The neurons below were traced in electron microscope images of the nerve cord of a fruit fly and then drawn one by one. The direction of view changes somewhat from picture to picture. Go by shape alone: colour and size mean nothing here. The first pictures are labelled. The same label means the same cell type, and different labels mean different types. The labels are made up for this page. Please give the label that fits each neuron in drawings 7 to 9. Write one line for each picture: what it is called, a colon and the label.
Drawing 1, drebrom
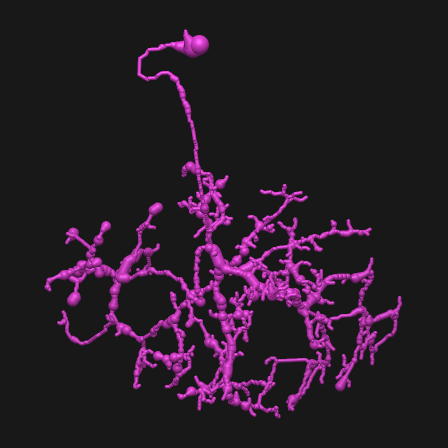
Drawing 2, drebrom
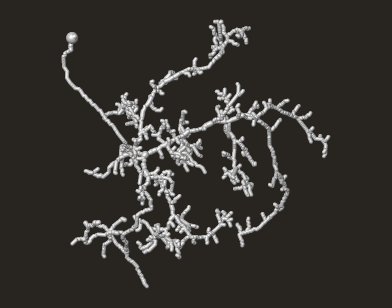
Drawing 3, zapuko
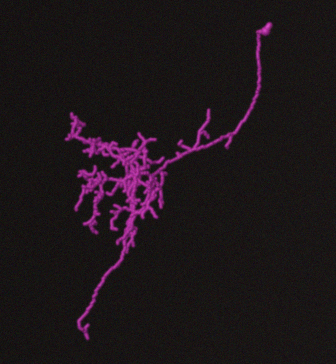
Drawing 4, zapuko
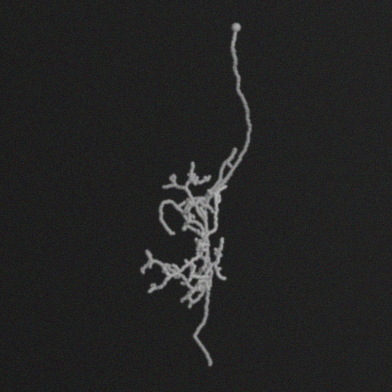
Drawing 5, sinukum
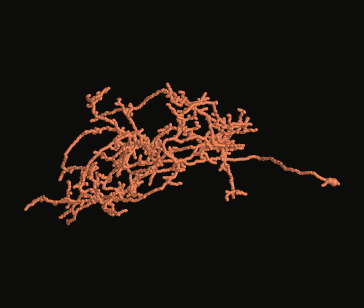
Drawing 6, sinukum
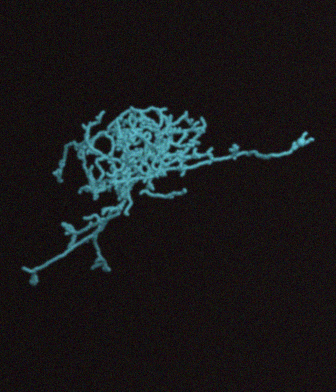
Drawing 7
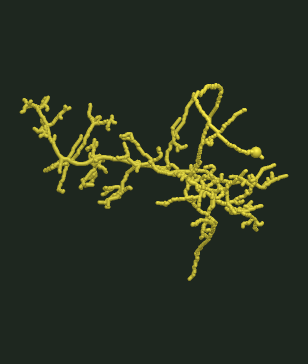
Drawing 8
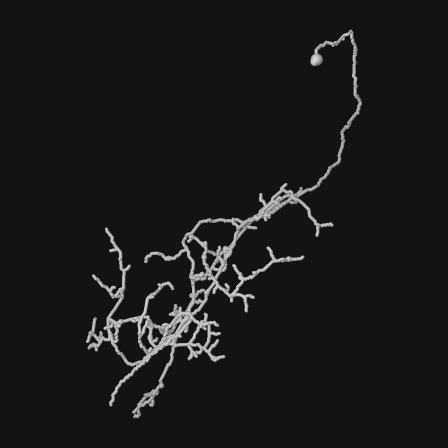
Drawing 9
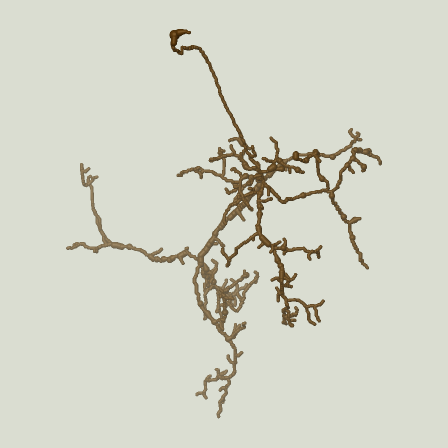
7: drebrom
8: zapuko
9: drebrom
